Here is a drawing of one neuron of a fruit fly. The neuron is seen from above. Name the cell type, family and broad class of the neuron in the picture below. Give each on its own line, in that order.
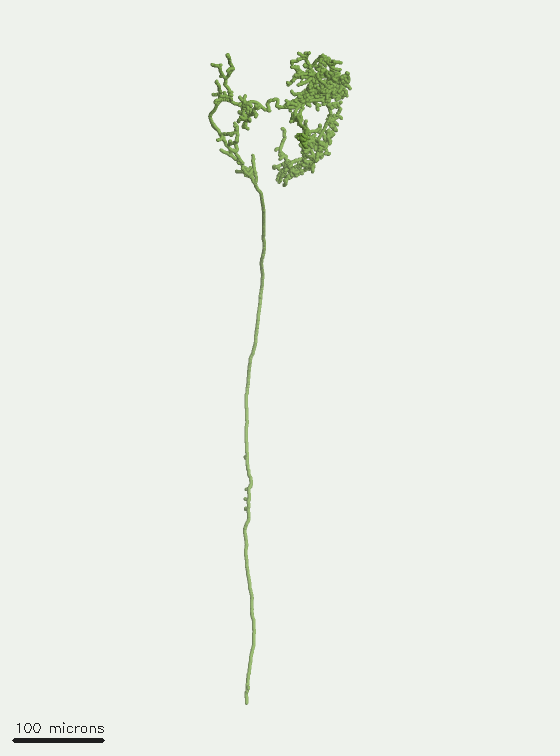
DNpe023
DNpe
descending neuron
